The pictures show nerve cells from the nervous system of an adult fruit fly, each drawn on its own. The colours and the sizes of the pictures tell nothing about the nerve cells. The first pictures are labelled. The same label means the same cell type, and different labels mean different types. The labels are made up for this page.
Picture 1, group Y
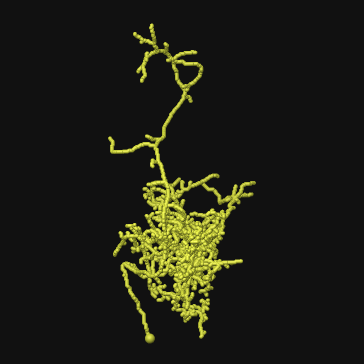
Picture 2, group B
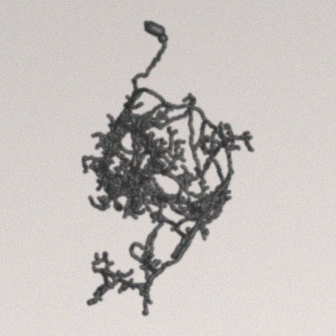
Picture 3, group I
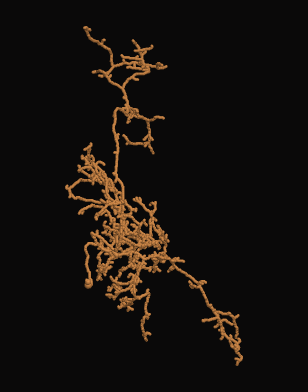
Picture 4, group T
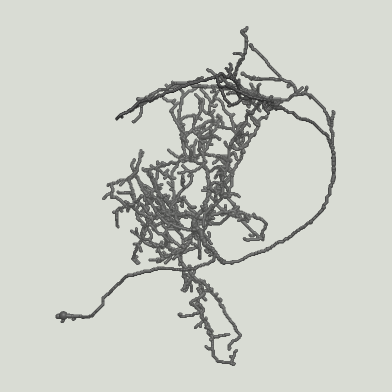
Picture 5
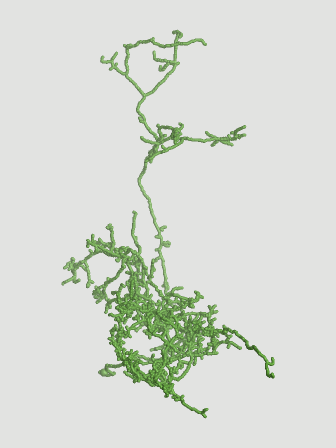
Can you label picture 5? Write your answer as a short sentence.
It belongs to group I.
